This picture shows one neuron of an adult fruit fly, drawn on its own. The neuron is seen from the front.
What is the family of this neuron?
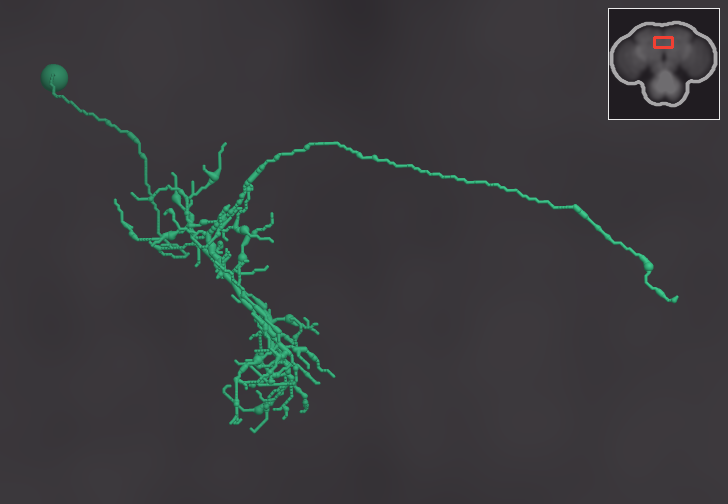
class CX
